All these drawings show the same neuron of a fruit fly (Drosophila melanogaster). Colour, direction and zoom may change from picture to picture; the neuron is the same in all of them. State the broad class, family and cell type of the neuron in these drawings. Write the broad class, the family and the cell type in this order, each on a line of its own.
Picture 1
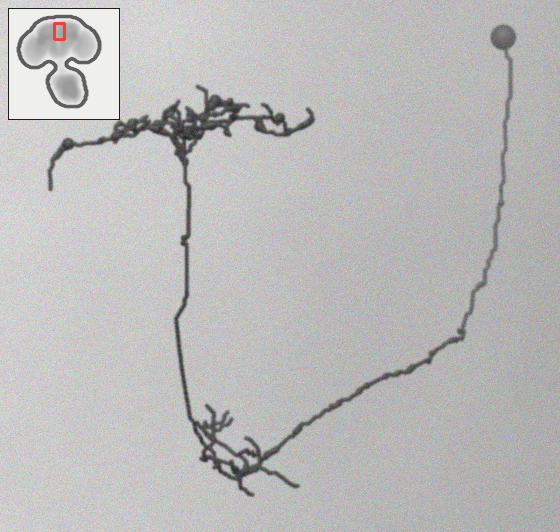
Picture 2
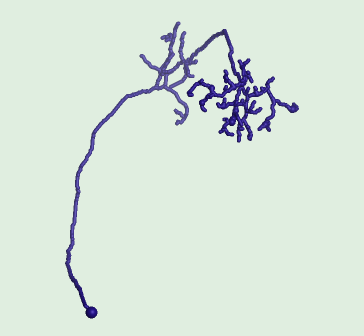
central-brain intrinsic neuron
class CX
vDeltaB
